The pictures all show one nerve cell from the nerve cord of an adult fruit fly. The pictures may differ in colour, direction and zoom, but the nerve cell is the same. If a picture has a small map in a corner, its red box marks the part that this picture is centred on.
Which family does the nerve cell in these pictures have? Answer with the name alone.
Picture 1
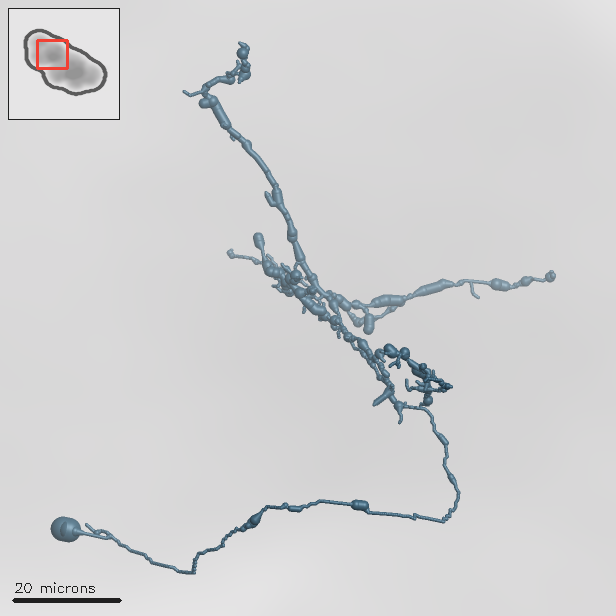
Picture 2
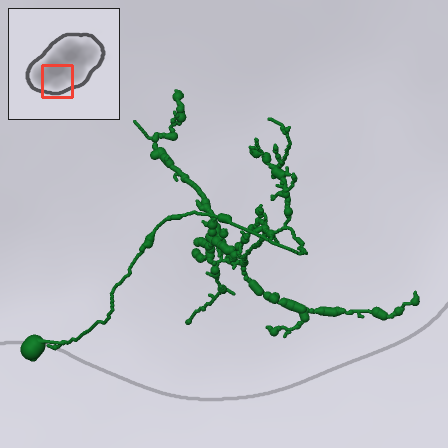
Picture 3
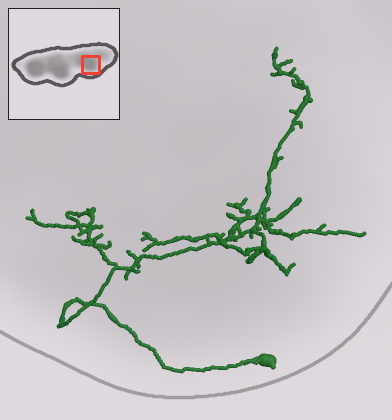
hemilineage 14A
